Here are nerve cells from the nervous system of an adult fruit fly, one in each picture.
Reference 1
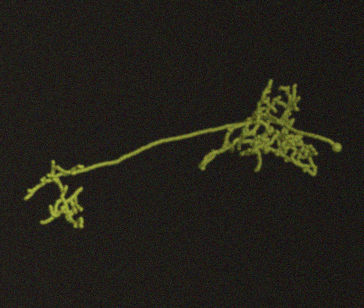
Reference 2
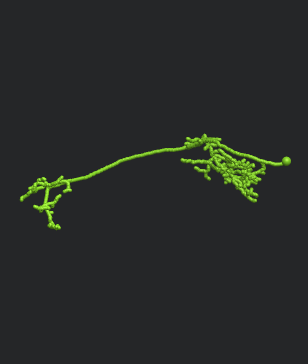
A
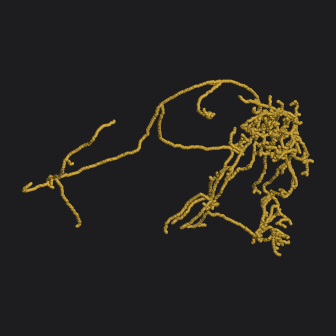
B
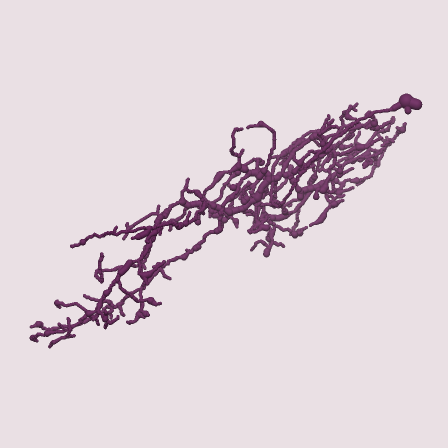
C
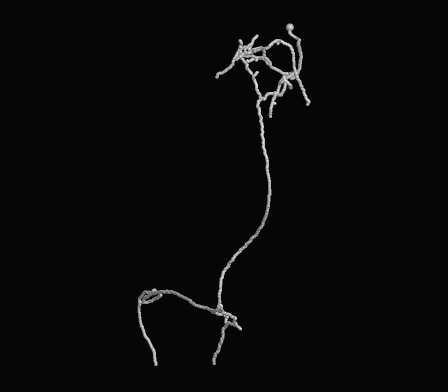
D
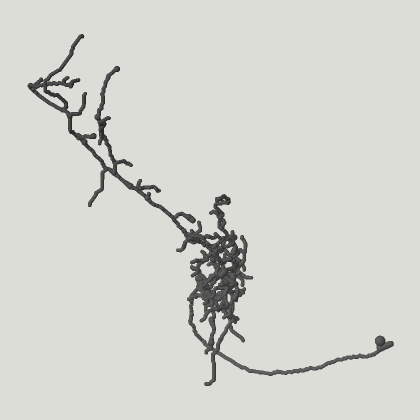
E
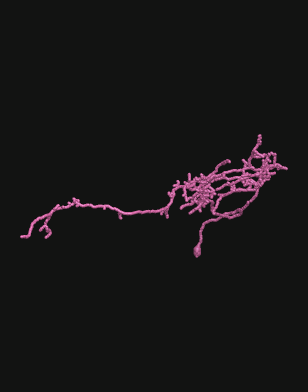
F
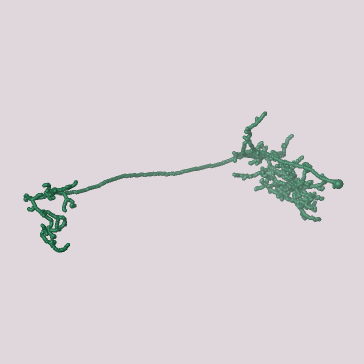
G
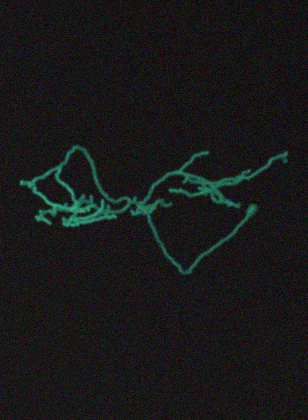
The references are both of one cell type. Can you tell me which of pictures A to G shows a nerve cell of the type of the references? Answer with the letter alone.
F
